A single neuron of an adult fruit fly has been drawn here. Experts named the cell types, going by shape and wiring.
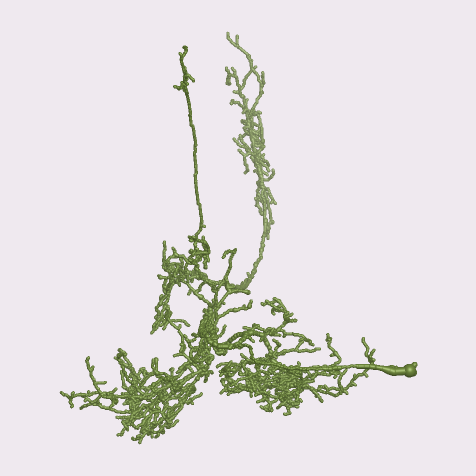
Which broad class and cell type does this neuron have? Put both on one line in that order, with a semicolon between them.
central-brain intrinsic neuron; GNG540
